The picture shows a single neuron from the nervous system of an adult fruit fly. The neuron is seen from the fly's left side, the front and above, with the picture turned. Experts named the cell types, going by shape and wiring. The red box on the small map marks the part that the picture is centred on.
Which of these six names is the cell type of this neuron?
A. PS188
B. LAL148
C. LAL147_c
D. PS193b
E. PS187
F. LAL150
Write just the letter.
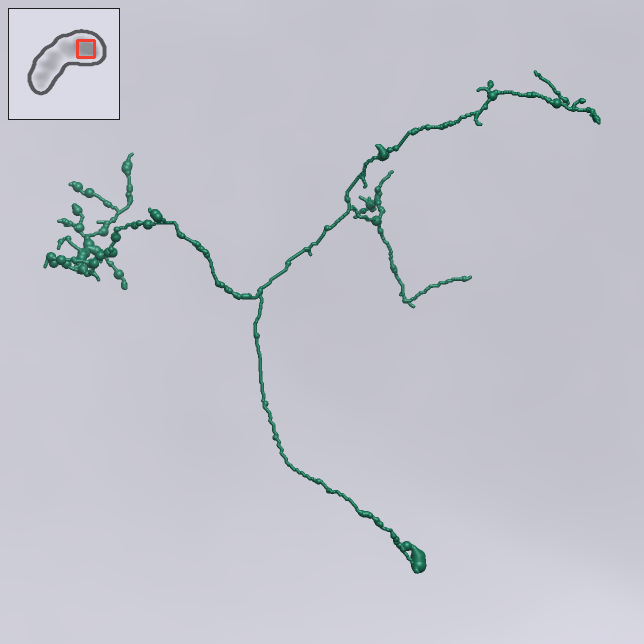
D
